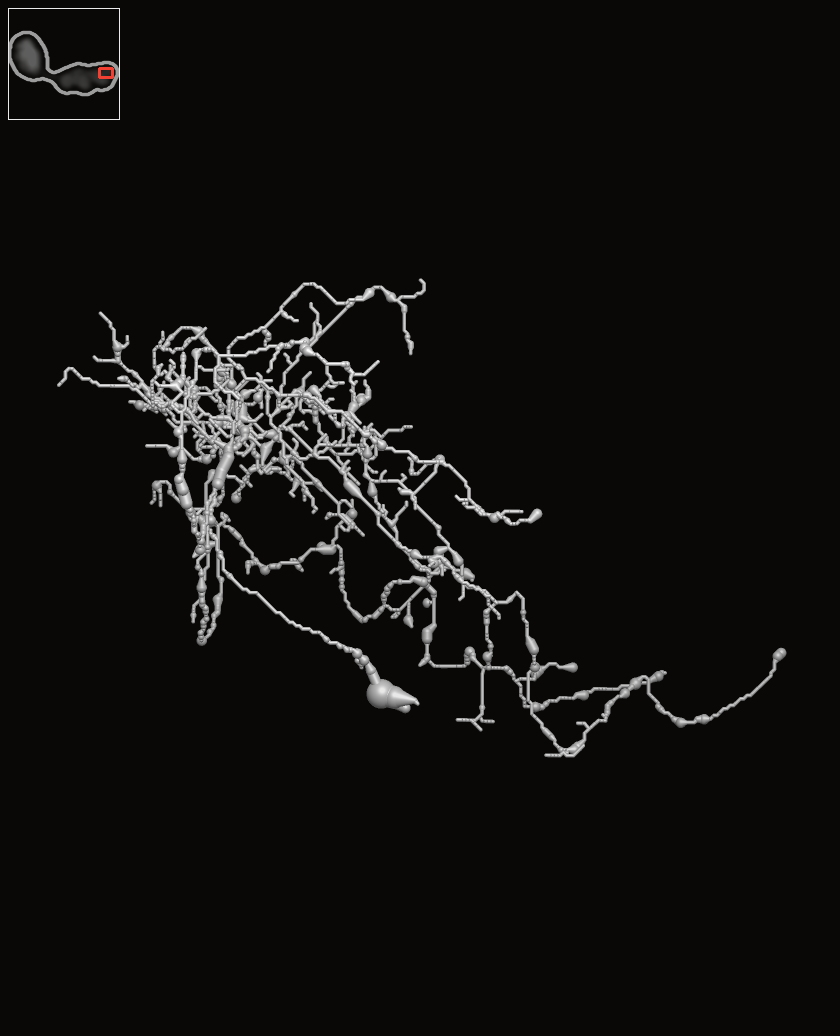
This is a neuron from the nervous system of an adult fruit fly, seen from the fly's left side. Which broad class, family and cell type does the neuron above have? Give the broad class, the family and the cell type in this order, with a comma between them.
nerve-cord intrinsic neuron, hemilineage 00A, IN00A024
